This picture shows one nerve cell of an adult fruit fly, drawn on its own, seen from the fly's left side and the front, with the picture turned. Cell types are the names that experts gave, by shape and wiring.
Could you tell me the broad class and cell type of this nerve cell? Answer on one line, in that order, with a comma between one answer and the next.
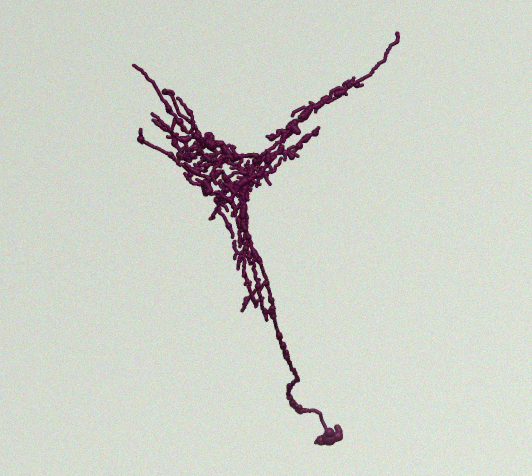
optic-lobe intrinsic neuron, aMe6b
